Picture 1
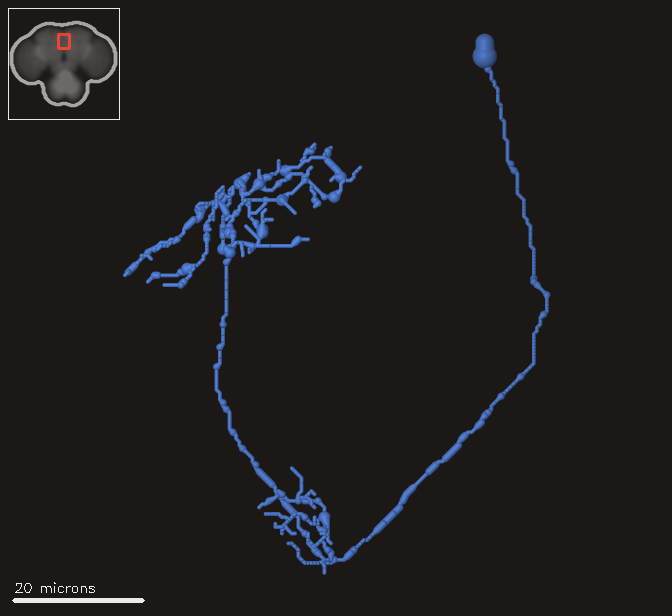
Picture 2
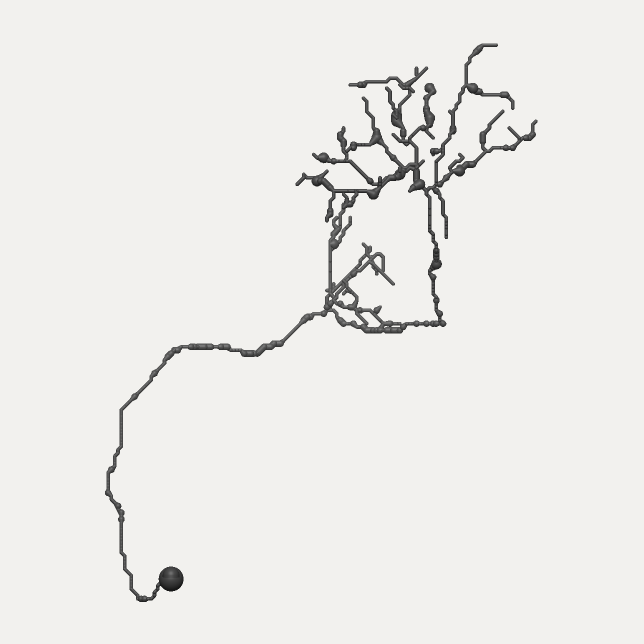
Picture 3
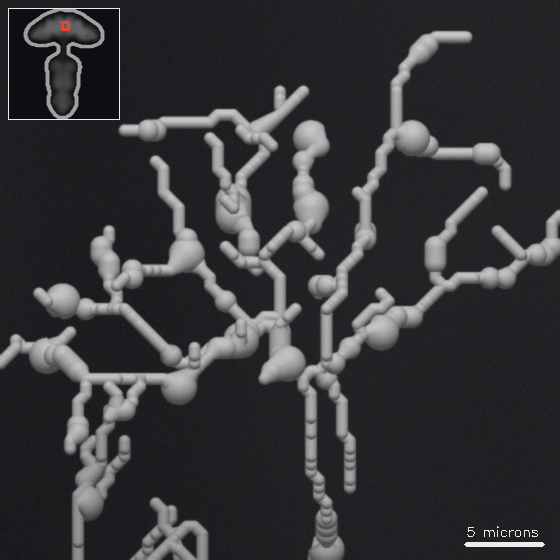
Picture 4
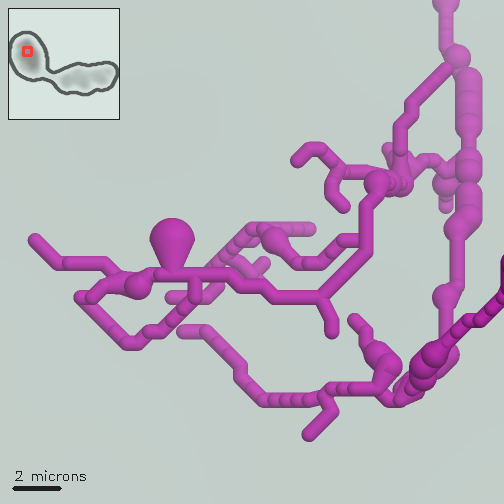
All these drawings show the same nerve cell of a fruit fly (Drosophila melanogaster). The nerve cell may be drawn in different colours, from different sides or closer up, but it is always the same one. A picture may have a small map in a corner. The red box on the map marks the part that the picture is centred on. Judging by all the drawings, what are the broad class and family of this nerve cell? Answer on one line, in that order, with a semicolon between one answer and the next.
central-brain intrinsic neuron; class CX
